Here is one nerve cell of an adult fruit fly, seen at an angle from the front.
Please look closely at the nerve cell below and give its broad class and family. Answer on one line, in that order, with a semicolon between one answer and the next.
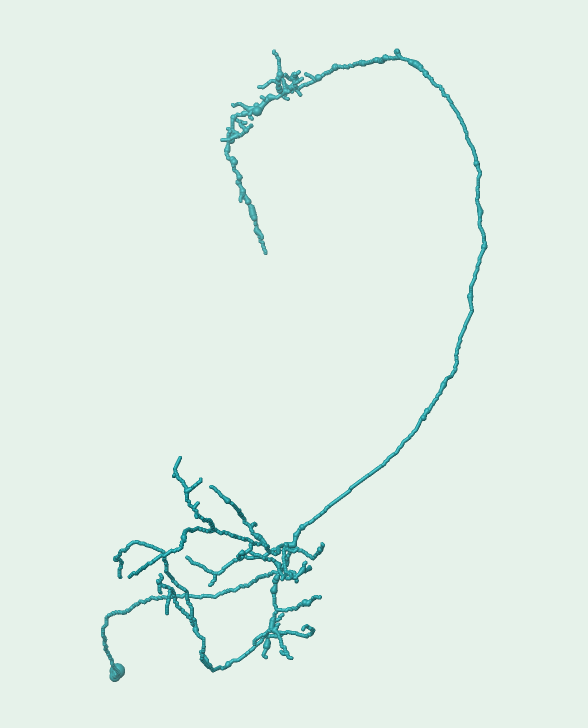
central-brain intrinsic neuron; hemilineage ALlv1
